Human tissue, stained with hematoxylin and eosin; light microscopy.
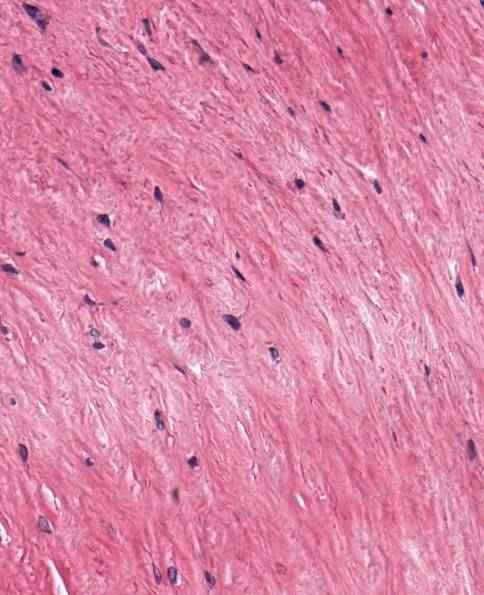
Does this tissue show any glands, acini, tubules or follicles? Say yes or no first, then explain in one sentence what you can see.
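No. No epithelium or glands are present anywhere in the field.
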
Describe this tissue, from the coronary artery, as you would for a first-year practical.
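It's just dense pink fibres, packed evenly over the whole field, with no lobules or separate units breaking it up. Nuclei are few and widely spaced, small and dark, mostly elongated or spindle-shaped. Most of them lie with their long axes parallel to the fibres.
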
